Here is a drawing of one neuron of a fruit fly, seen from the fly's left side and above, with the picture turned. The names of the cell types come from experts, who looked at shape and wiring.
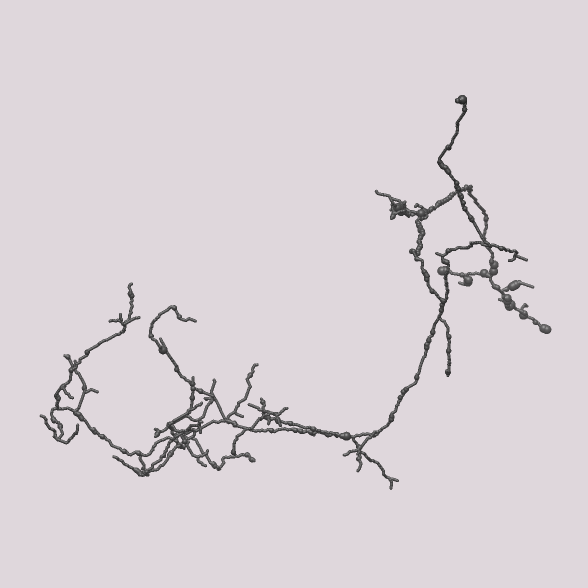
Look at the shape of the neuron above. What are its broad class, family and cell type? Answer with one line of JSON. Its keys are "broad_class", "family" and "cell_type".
{"broad_class": "central-brain intrinsic neuron", "family": "hemilineage AOTUv4_dorsal", "cell_type": "LAL006"}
